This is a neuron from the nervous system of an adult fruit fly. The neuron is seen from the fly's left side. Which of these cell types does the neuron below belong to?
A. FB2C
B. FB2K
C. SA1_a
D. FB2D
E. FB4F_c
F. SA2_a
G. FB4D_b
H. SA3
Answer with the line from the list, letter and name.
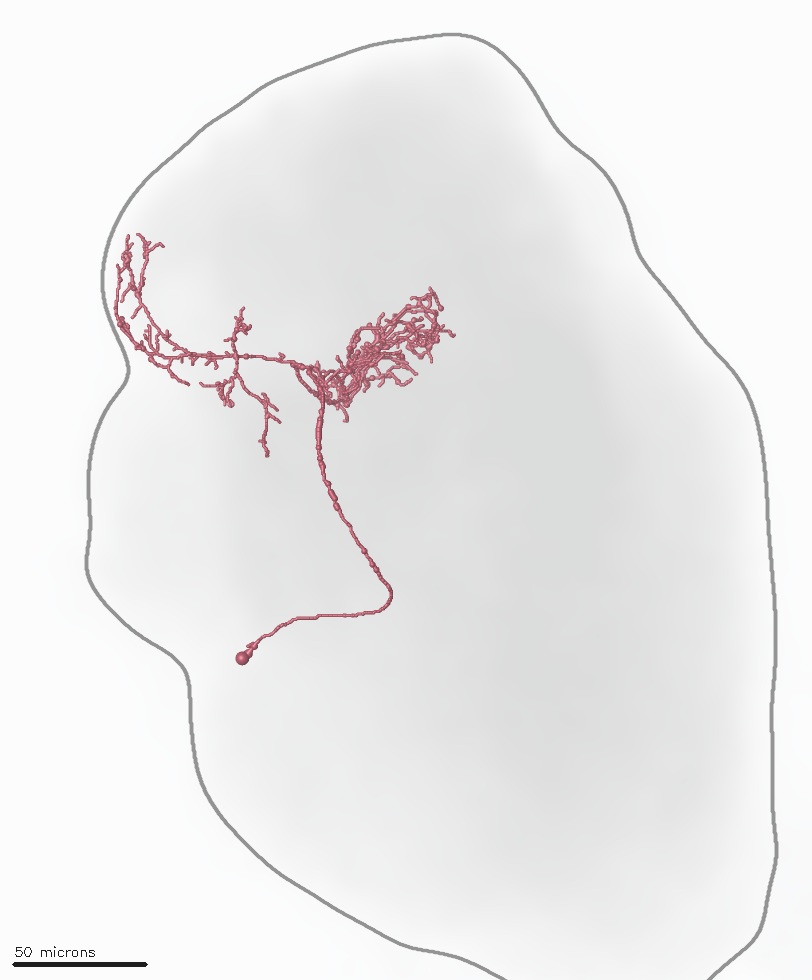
E. FB4F_c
